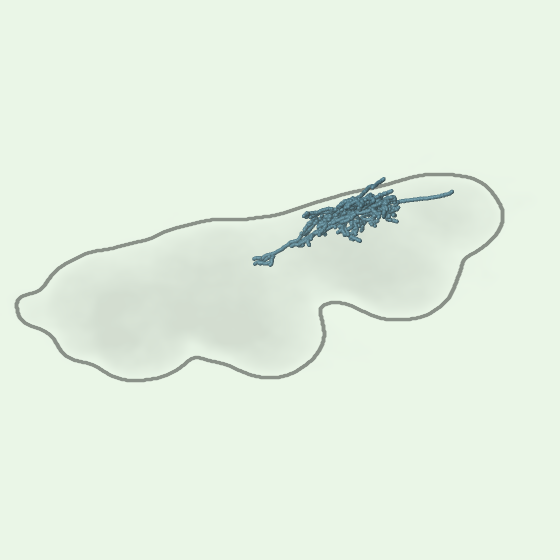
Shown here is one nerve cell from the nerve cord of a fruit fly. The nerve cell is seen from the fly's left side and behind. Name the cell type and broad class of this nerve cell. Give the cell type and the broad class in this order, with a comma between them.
ENXXX128, efferent neuron of the nerve cord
